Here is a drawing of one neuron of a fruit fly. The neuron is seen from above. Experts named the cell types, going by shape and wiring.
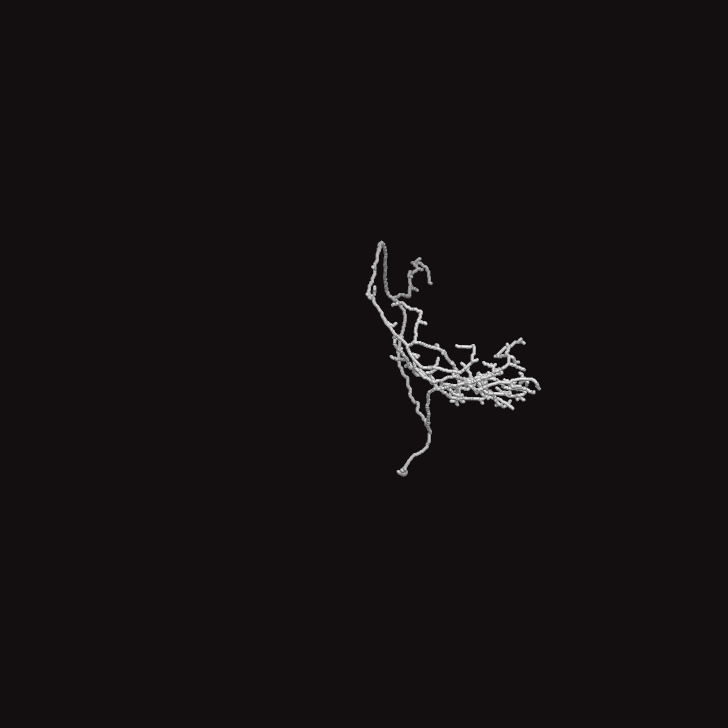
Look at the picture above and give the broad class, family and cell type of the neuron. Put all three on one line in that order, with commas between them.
central-brain intrinsic neuron, hemilineage DM2_central, SMP299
